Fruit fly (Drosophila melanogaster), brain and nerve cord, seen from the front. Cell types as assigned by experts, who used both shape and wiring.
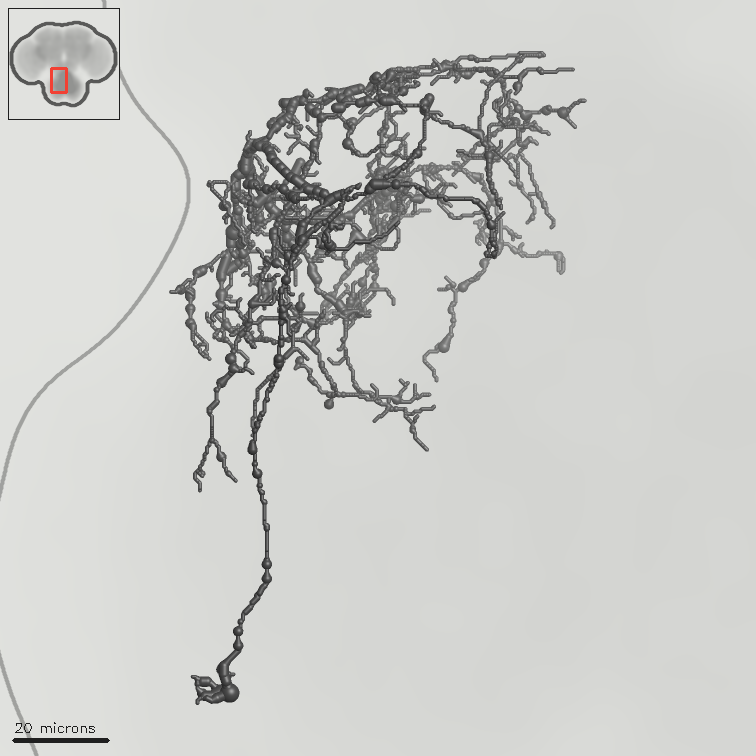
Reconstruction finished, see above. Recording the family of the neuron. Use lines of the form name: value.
family: hemilineage 12A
